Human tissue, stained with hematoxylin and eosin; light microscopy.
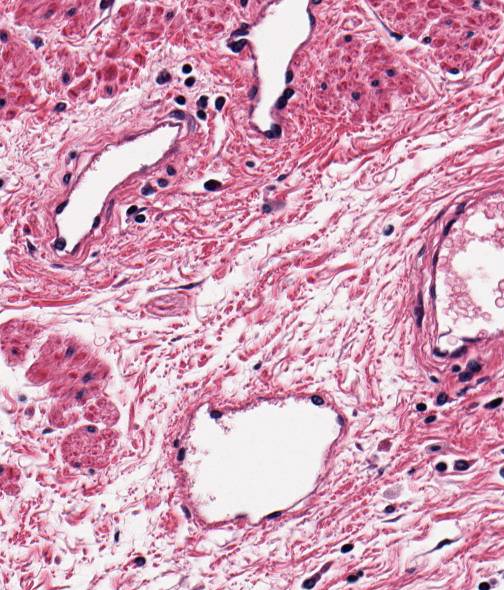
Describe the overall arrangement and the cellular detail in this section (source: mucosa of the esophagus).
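Loosely arranged, wavy pink collagen fibres with clear spaces between them occupy the centre of the field. Along the top edge and at the left edge lie clustered bundles of pink polygonal cells with round central nuclei. In the upper left and top centre are thin-walled, elongated channels lined by flat cells; these channels are empty and contain no red blood cells.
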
